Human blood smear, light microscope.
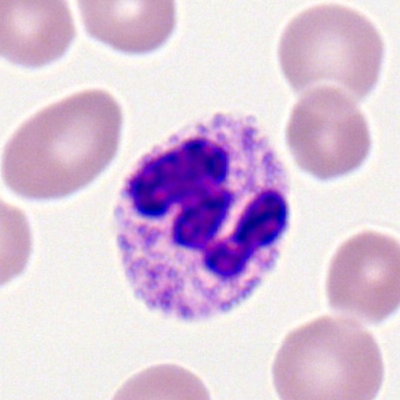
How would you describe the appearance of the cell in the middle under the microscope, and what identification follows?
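Outline: round to slightly oval and smooth. Chromatin: dense, dark purple and clumped, with no nucleoli visible in the nucleus. Cytoplasm: plentiful and pale pink. This cell is a segmented neutrophil.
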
